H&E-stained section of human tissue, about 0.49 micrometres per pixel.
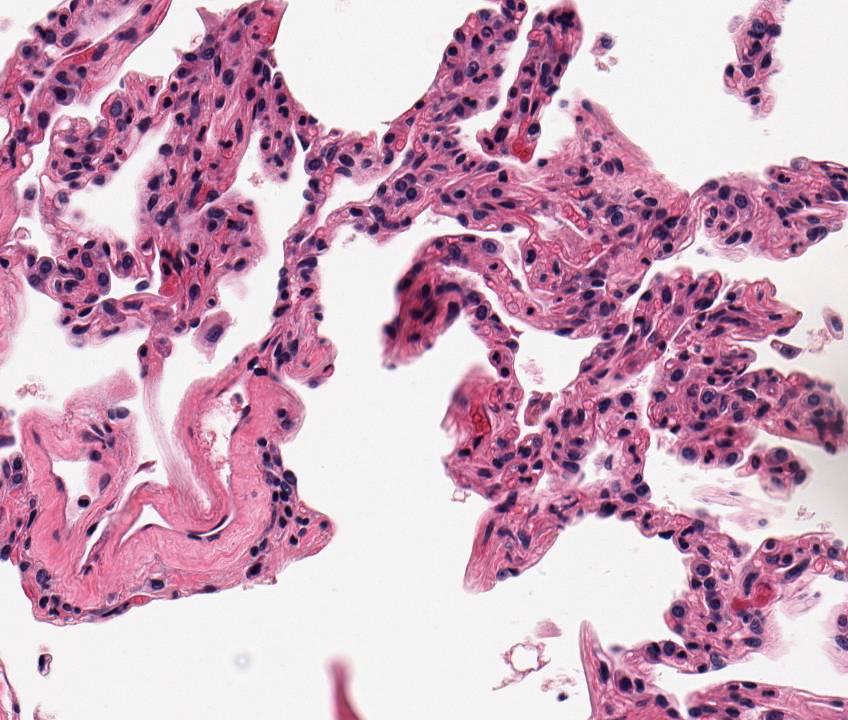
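Lung, haematoxylin and eosin. Thin, branching, interconnecting septa separated by wide open spaces. Lower left: vessel with a thick, wavy, pink wall around a narrow slit-like lumen. Small groups of red blood cells within the septa, for example centre and lower right. Pink, finely fibrillar stroma in the septa between the nuclei.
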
